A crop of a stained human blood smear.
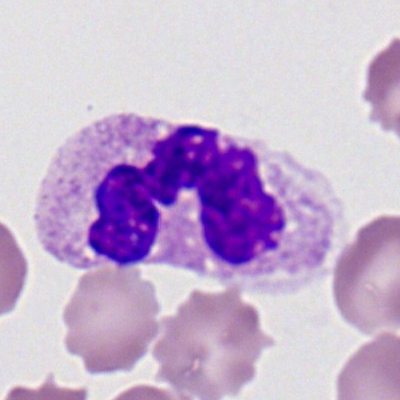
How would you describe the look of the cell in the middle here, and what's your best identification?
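Oval and wider side to side than top to bottom, the cell has a smooth edge without projections. Connected lobes of the nucleus form an arch opening downward. Cytoplasm is plentiful, pale pinkish-lilac. This is a segmented neutrophil.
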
